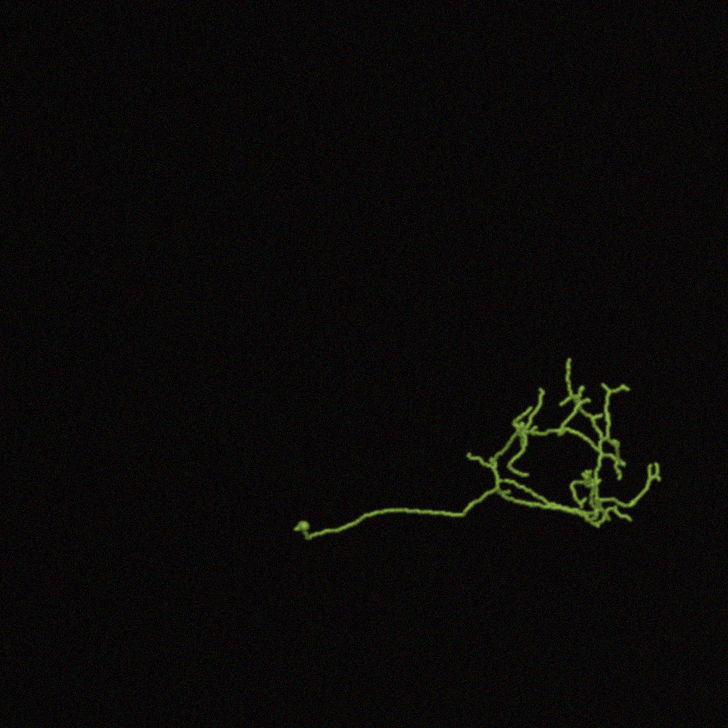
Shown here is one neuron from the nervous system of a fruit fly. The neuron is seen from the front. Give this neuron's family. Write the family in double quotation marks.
"hemilineage 14A"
